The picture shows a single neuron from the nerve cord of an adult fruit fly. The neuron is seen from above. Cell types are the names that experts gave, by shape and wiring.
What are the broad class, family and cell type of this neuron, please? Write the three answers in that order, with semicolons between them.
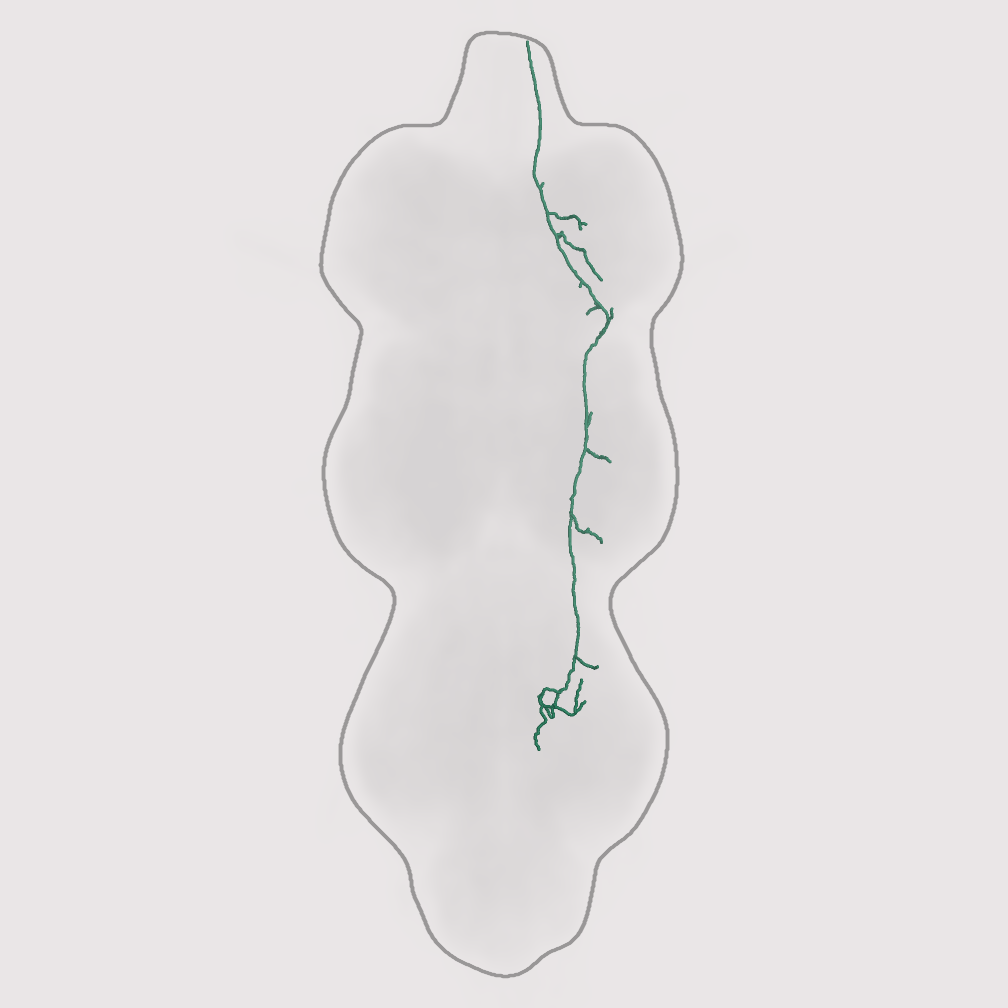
descending neuron; DNge; DNge128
